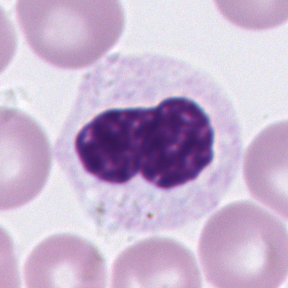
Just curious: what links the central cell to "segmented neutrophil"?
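This central cell is a segmented neutrophil. Its chromatin is dark purple and densely clumped.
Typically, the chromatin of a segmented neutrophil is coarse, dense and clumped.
Fine, faint lilac granules are scattered through the cytoplasm.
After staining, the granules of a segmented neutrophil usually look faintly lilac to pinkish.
The cytoplasm itself is very pale with a faint lilac tint and forms a wide rim around the whole nucleus.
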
